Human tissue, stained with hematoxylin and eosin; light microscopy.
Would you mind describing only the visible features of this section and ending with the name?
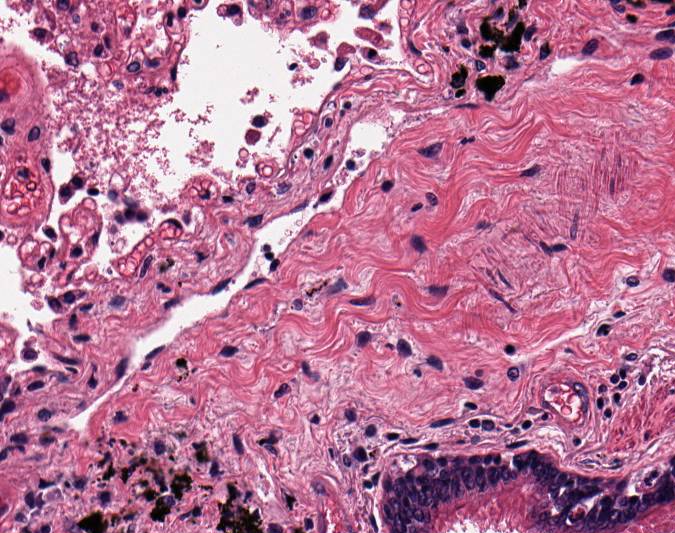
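Within the collagen band, nuclei are sparse and mostly elongated. A strip of crowded cells with dark purple nuclei lies at bottom centre-right. Just above that strip, at the lower right, a small vessel holds red blood cells. Fat cells are absent. All of this is lung.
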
